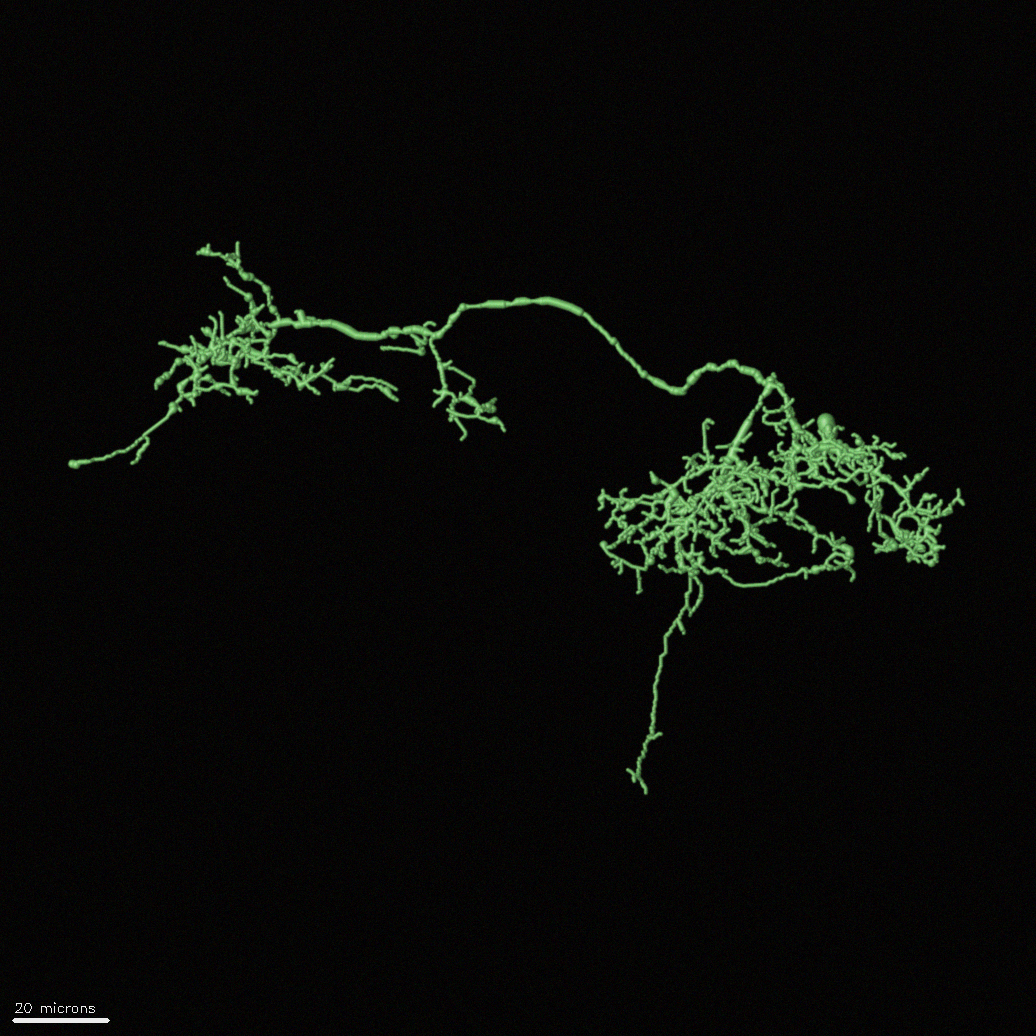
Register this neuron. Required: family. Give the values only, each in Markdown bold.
**hemilineage DM6_posterior**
